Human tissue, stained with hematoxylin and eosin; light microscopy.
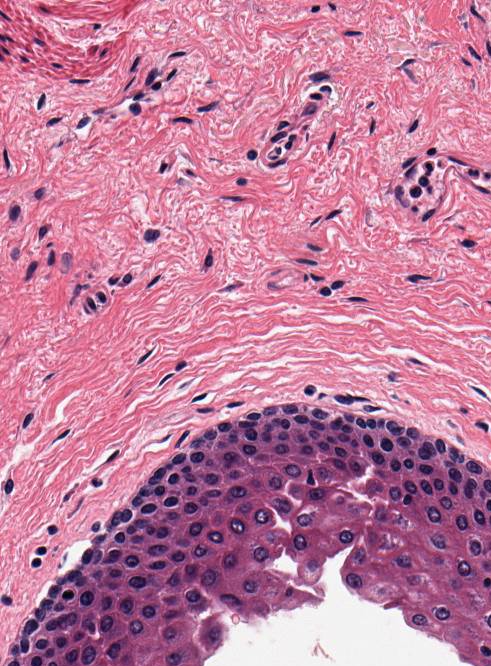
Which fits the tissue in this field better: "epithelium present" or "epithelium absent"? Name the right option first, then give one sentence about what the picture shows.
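Epithelium present. The epithelium forms a curved arc that bulges upward into the stroma.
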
